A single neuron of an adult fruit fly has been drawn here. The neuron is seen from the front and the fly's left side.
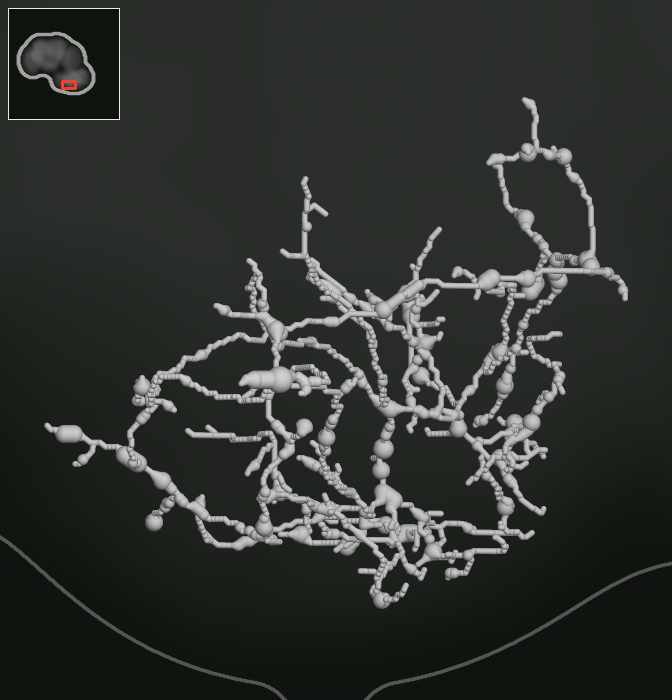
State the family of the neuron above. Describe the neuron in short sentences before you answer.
The cell body can be seen in the middle of the picture. The picture shows dozens of branch ends. It is a nerve-cord intrinsic neuron. Its family is hemilineage 14A.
